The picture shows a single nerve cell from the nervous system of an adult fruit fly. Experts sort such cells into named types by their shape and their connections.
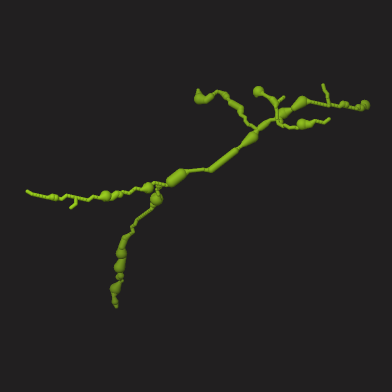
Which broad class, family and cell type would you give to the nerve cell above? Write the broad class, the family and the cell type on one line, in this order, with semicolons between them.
sensory neuron entering the nerve cord; class mechanosensory tactile; SNta38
